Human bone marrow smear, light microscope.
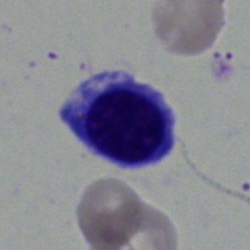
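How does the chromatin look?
Dark and dense right through the nucleus.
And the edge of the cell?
Irregular, with small bumps along it.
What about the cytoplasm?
Scant, only a narrow rim around most of the nucleus, and it stains deep blue.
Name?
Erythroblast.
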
